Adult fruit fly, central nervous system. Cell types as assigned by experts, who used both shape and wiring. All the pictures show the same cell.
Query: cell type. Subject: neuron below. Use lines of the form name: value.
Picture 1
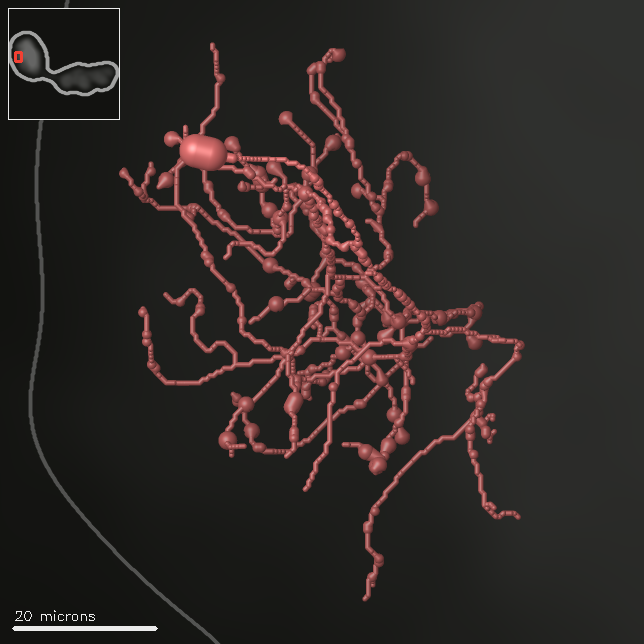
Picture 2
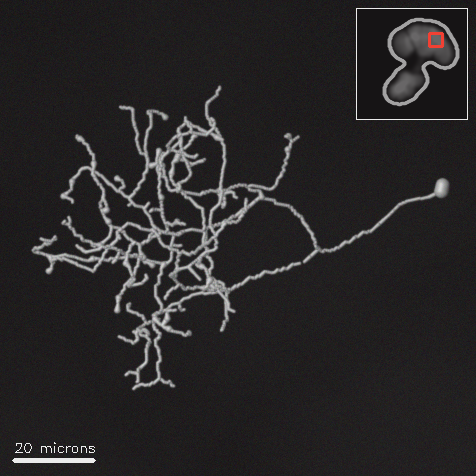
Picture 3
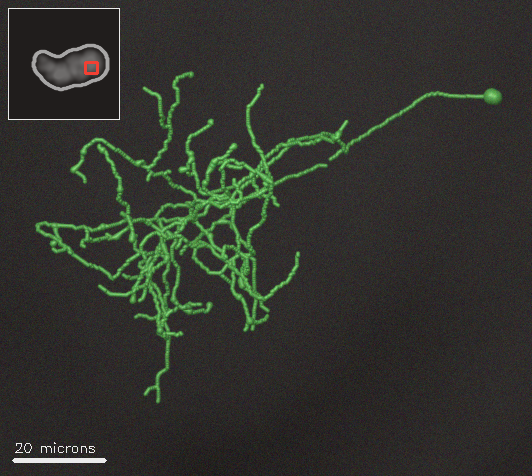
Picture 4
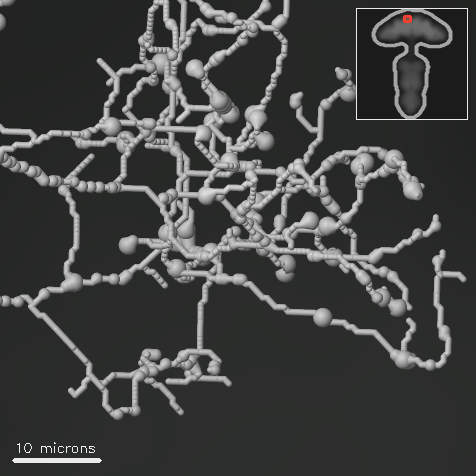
cell type: lLN12A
